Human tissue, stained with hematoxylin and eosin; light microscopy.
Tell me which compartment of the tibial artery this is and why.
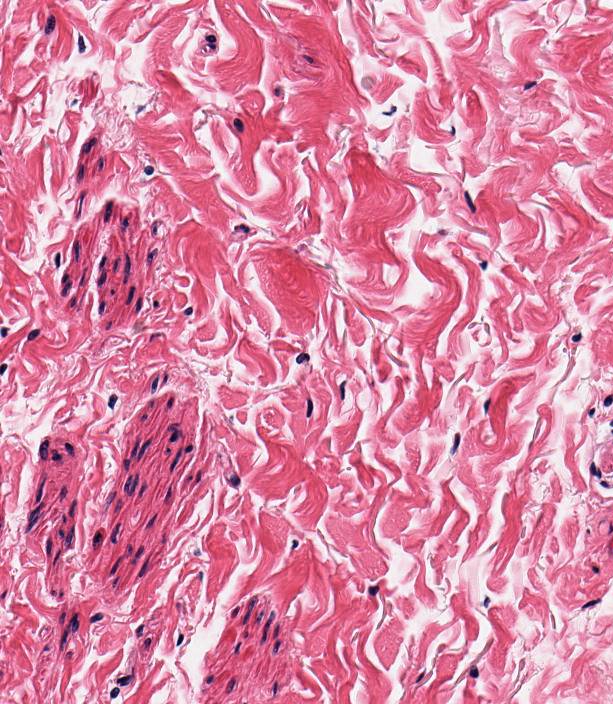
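What you've got is the tunica adventitia. Most of it is wavy pink collagen bundles running every which way, with white clefts between them. Only sparse, small, dark spindle-shaped fibroblast nuclei sit among the bundles.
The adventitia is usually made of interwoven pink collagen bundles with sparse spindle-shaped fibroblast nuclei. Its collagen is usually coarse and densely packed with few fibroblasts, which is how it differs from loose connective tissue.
Along the left side you can see compact bundles of smooth muscle cells.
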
